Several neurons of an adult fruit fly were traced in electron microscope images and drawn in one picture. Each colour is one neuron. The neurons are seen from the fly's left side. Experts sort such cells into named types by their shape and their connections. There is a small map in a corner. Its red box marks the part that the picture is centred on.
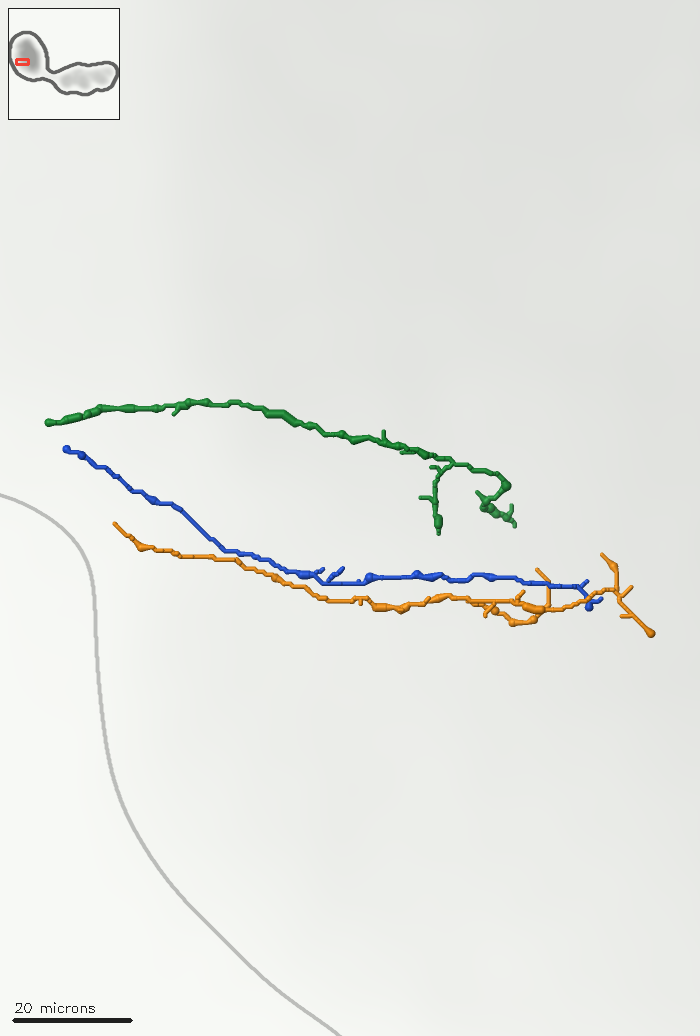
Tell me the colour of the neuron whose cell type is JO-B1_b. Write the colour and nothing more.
blue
